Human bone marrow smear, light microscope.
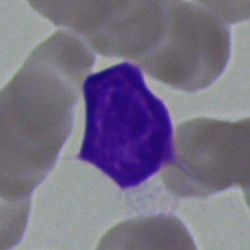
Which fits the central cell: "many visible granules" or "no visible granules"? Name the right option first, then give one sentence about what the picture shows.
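No visible granules. No granules are visible in the cell.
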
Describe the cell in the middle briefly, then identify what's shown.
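Almost the entire cell in the middle is taken up by its nucleus. No distinct rim of cytoplasm can be discerned around the nucleus. The chromatin is dense, interrupted only by a few faint lighter streaks. No nucleoli are visible in the nucleus. The cell is a lymphocyte.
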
